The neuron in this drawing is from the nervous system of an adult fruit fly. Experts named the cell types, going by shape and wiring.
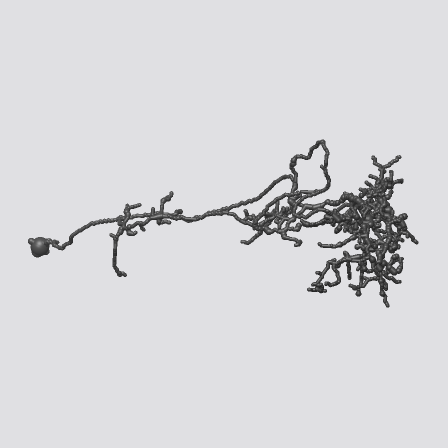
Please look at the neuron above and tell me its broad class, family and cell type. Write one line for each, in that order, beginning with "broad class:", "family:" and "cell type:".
broad class: central-brain intrinsic neuron
family: hemilineage LALv1_ventral
cell type: PS068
